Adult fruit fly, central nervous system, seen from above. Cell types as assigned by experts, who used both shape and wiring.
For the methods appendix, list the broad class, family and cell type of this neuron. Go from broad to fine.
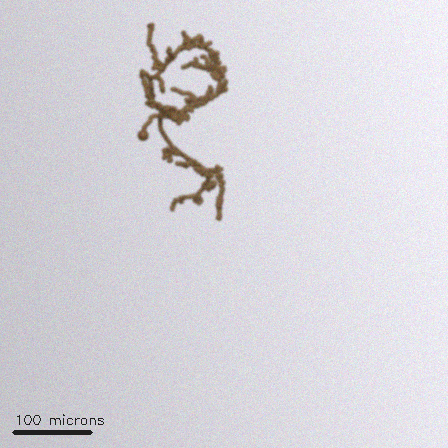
nerve-cord intrinsic neuron; hemilineage 03A; IN03A035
